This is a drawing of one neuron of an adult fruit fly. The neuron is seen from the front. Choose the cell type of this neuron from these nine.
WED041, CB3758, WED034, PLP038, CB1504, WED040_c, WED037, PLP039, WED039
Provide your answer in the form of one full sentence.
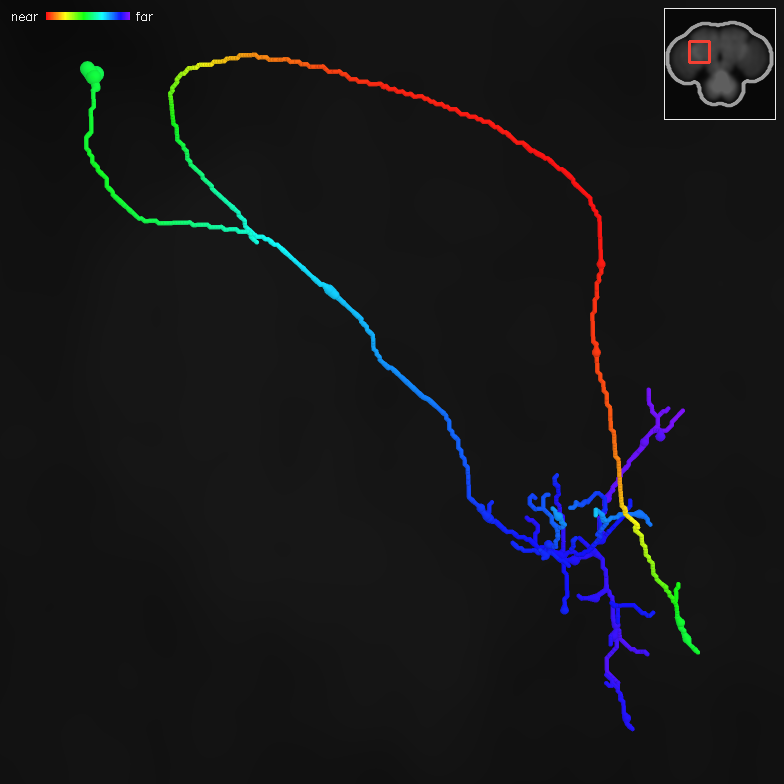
It is WED041 that names the cell type of this neuron.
